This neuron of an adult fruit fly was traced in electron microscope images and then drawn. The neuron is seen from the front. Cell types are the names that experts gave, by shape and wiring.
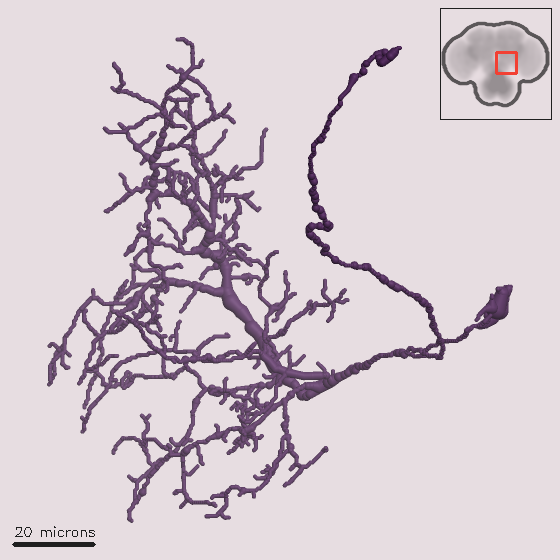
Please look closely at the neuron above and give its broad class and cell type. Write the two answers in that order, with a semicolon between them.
motor neuron of the brain; GNG649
